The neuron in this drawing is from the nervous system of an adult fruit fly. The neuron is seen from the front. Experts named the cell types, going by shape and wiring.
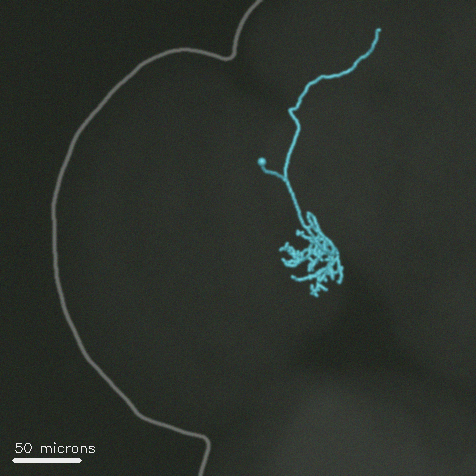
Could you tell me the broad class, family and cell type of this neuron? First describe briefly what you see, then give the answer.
From top to bottom in the picture it spans about 200 microns. In this view it is taller than it is wide. It is a visual projection neuron. Its family is LC. The cell type is LC28.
